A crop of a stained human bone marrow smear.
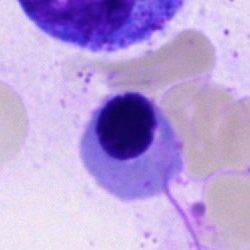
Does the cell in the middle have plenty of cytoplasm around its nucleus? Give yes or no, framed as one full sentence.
Yes, around the nucleus lies a broad area of cytoplasm.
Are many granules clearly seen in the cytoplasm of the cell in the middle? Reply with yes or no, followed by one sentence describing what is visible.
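No. The cytoplasm shows no granules.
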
